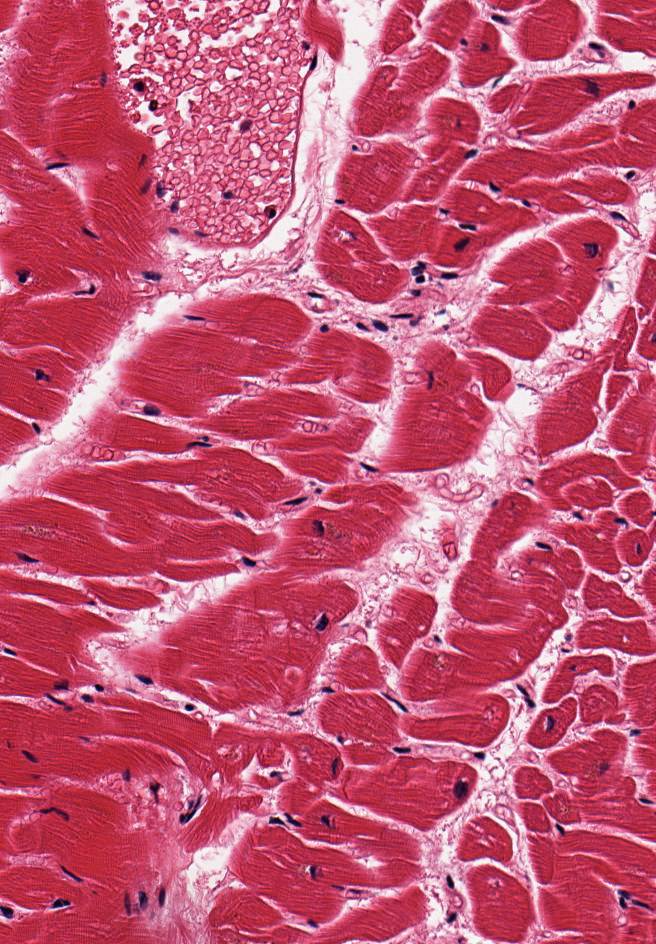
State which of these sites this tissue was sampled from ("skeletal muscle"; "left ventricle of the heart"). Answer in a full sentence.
The site this tissue was sampled from is the left ventricle of the heart.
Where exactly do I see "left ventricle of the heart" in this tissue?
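First, the fibre pattern: the muscle fibres branch and join neighbouring fibres instead of running as separate strands.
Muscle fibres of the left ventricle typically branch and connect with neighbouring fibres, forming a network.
That branching therefore goes with the left ventricle of the heart. Second, the nuclei: the oval nuclei of the muscle fibres sit centrally within the cells. Third, the plane of section: fibres on the left side of the field are cut lengthwise, while many on the right side are cut across. Fourth, the cytoplasm: in the lengthwise-cut fibres it is deep red and shows fine cross-striations.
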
